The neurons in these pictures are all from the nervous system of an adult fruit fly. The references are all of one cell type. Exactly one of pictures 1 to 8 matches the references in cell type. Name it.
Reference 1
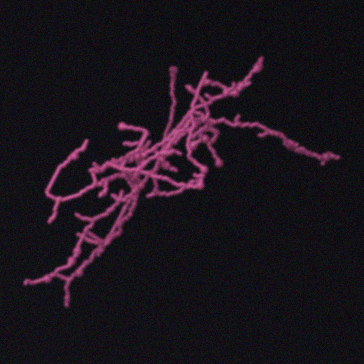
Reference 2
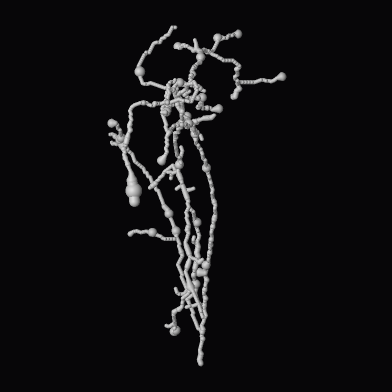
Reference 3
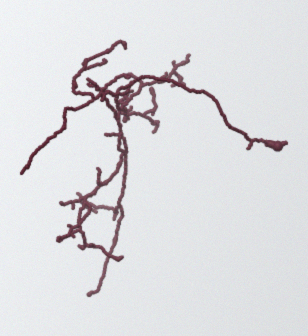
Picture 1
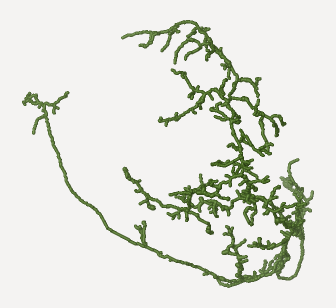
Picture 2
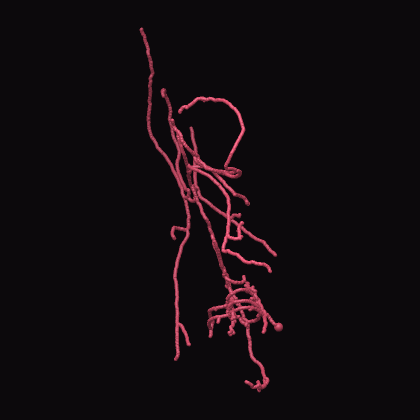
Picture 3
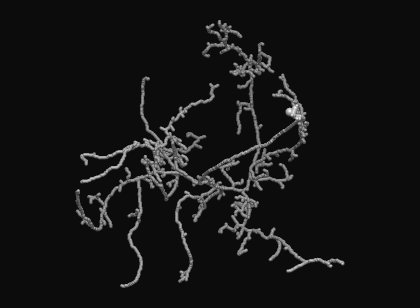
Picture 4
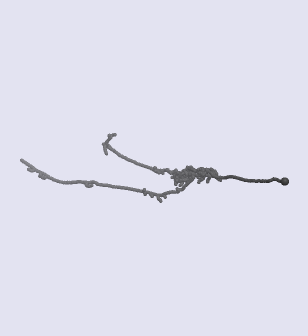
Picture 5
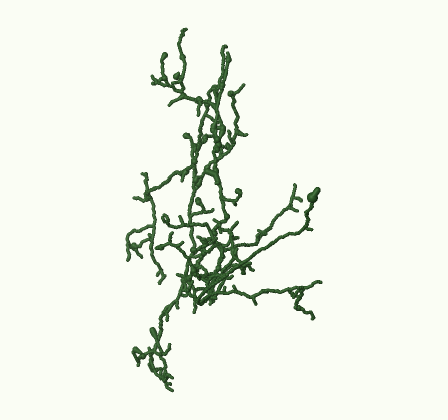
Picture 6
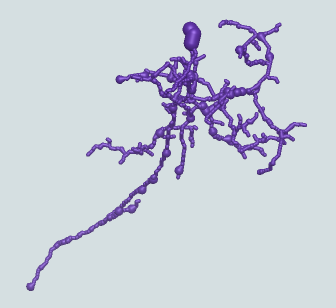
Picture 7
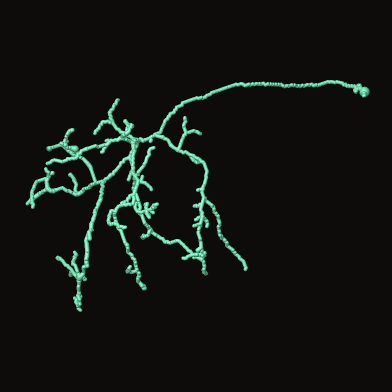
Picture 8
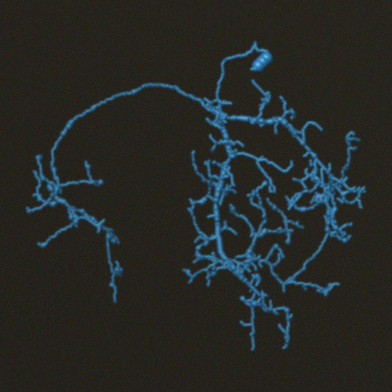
6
